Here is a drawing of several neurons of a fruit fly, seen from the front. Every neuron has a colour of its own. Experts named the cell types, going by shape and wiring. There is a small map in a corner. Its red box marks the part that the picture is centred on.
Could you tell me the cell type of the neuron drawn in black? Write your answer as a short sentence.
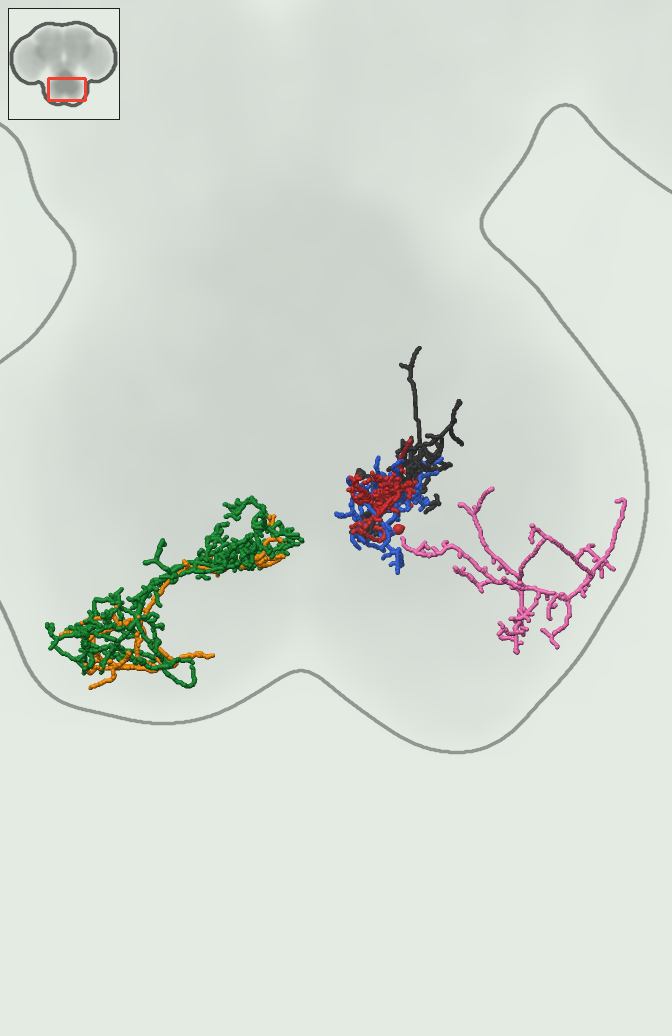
The cell type is IN01B084.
